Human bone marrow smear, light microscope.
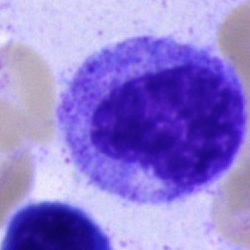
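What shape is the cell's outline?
Round.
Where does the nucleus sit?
Off-centre, displaced toward the right side of the cell.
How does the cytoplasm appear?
Pale lilac-blue, forming its widest band on the left side of the nucleus.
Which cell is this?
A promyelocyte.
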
